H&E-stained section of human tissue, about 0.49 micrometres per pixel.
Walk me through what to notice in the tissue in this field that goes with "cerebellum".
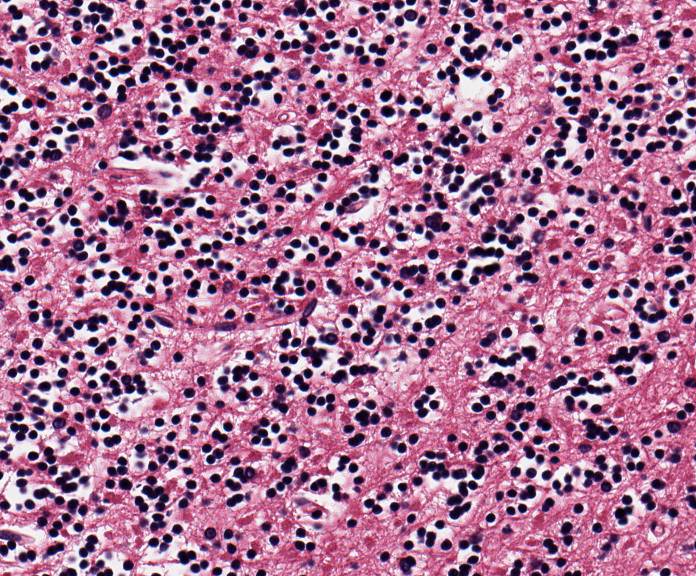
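The tissue in this field is cerebellum. Small cells crowd the whole field, and most of their nuclei are small, round, densely dark-staining and closely alike in size and shape.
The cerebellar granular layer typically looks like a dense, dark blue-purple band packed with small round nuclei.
The crowded, uniform small round nuclei here agree with that.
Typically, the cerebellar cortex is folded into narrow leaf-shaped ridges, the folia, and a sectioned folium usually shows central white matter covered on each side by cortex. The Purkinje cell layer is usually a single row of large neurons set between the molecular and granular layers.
By contrast, this field is one diffuse sheet without glands, tubules or other organised units, so it does not show that layered arrangement. Many nuclei sit within a clear, unstained space, and a pink, finely fibrillary matrix lies between the cells.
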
